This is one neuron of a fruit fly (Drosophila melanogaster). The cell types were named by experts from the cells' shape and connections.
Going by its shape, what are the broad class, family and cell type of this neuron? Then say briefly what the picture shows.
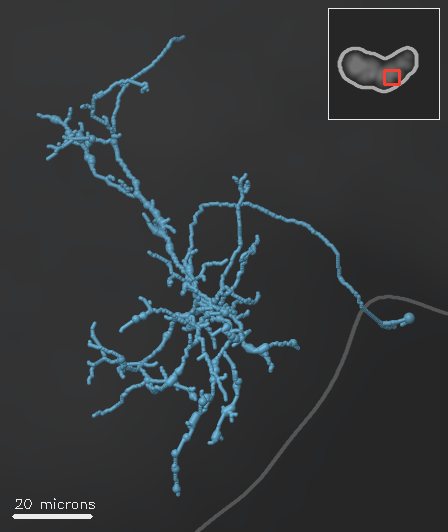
It is a nerve-cord intrinsic neuron. Its family is hemilineage 21A. Its cell type is IN21A056. The cell body is on the right of the picture. By the scale bar it is about 120 microns tall in this view. Dozens of branch ends can be seen.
